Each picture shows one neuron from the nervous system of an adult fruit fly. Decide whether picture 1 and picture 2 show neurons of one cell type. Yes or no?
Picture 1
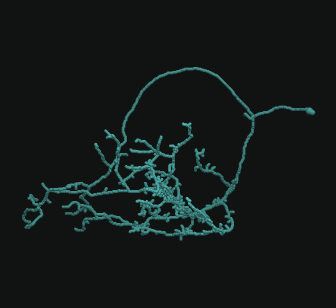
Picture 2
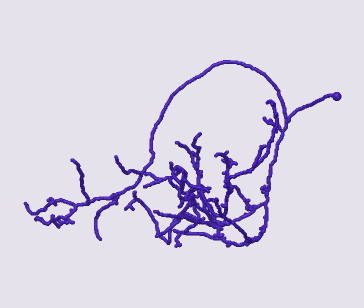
no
